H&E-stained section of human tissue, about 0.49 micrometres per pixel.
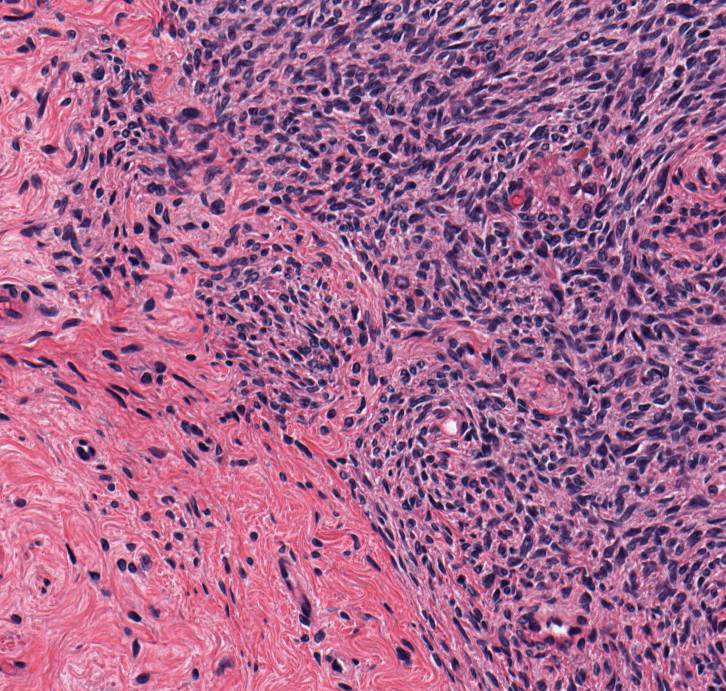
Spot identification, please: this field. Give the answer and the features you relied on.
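Mostly this is ovarian cortex, I'd say: a densely cellular region takes up the upper right and centre. Its crowded cells have spindle to oval, darkly staining nuclei and scant cytoplasm.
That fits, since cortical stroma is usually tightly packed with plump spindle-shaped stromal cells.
To the left and lower left the tissue turns sparsely cellular and fibrous, with dense, wavy, pink collagen fibres and scattered elongated nuclei. The border between the two runs diagonally from the upper left toward the lower middle.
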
